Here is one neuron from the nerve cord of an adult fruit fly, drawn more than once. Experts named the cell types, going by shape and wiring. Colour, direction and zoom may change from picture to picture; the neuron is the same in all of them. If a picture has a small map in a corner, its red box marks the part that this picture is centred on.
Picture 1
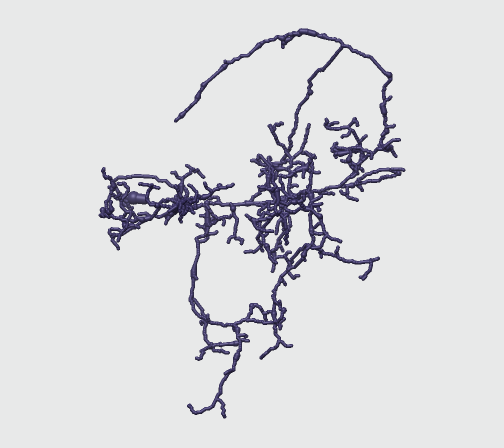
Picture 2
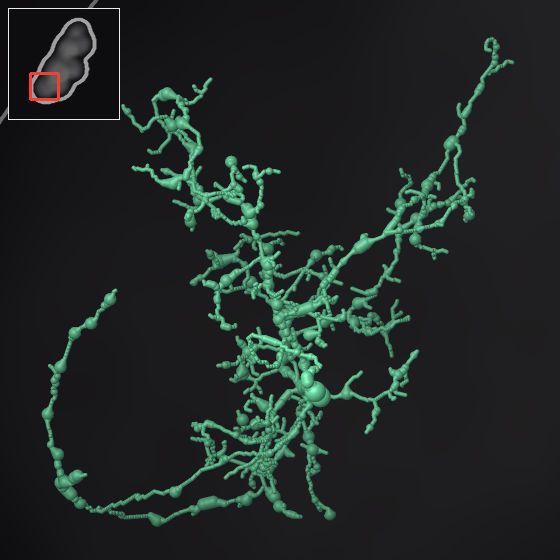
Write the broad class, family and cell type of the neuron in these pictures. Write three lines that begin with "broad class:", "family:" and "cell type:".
broad class: nerve-cord intrinsic neuron
family: hemilineage 20A.22A
cell type: IN20A.22A024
